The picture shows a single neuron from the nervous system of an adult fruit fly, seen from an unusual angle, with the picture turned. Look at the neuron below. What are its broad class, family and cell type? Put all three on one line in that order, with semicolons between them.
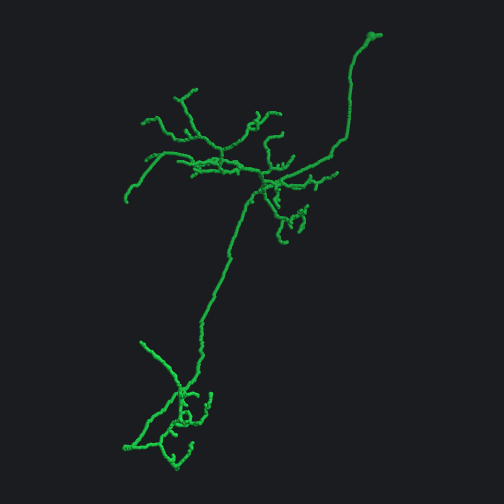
central-brain intrinsic neuron; hemilineage VLPl2_posterior; CB2514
